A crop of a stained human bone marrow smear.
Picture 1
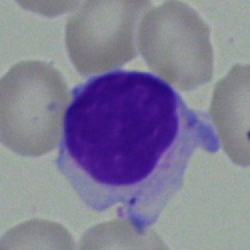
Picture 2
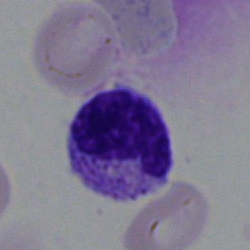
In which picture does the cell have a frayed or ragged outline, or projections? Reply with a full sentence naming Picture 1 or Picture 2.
A rough outline is found on the cell in picture 1.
